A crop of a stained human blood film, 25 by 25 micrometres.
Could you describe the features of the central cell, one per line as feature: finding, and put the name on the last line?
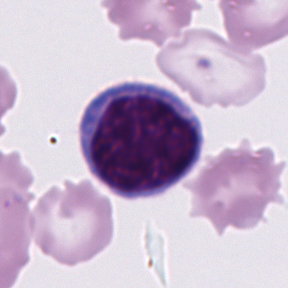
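Outline: smooth and round
Cell size: about 10 micrometres across
Nuclear shape: round
Nuclear size: about 9 micrometres across
Nuclear position: slightly toward the right
Nuclear share: about 70% of the cell's area
Chromatin: dark purple, coarsely clumped
Cytoplasm: thin blue rim, wider on the left
Name: typical lymphocyte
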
